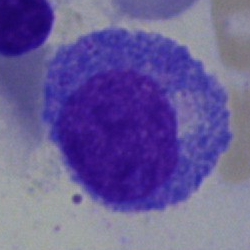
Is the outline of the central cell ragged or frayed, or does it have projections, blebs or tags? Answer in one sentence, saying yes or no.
Yes, the edge of this particular cell is rough.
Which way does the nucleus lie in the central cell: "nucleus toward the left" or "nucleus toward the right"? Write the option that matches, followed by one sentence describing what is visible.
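Nucleus toward the left. The nucleus sits off-centre toward the lower left of the cell.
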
